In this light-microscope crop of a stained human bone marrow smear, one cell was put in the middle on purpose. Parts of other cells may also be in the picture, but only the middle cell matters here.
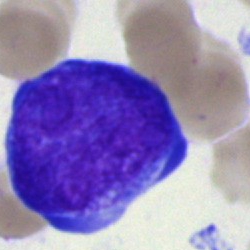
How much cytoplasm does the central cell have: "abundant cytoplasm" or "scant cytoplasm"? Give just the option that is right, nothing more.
Scant cytoplasm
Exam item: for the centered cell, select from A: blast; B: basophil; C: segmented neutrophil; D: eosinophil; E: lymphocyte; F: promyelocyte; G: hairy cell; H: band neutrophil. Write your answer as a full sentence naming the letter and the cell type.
Option A is the keyed answer: the cell in the middle is a blast.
